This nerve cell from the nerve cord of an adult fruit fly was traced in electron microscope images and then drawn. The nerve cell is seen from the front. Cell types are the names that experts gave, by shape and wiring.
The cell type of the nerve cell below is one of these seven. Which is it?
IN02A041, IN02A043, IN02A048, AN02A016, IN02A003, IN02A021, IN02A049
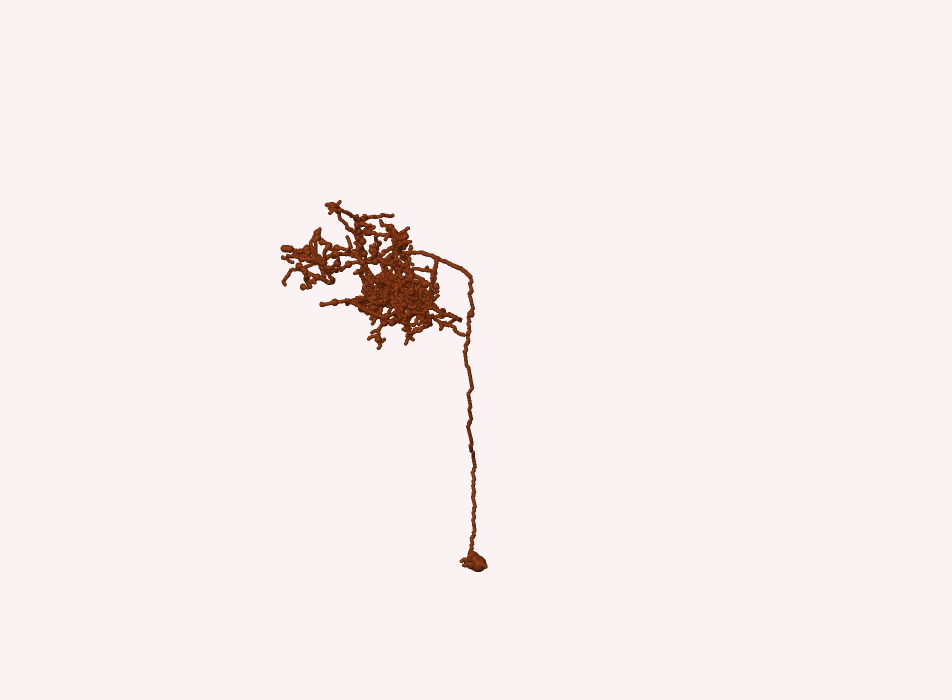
IN02A021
